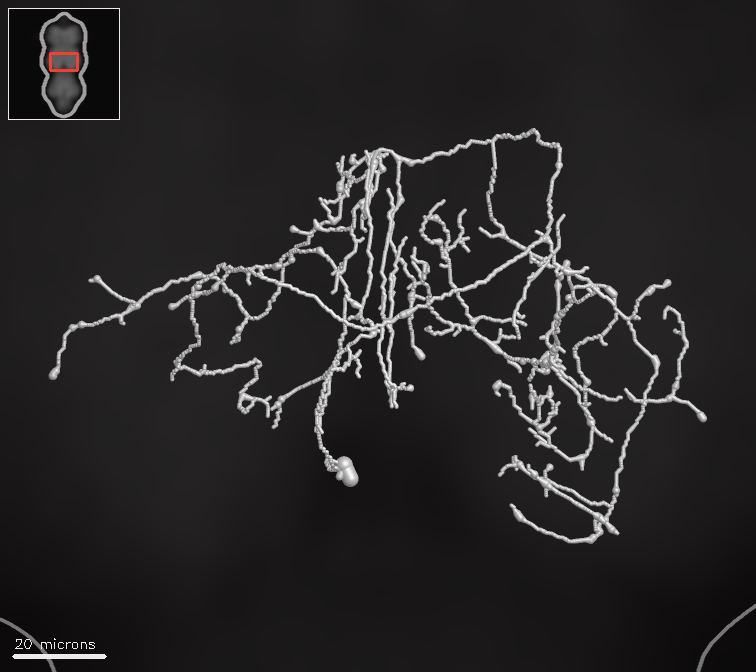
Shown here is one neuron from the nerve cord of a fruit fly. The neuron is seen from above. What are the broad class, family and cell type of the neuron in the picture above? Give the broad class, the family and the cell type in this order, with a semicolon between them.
nerve-cord intrinsic neuron; hemilineage 12B; IN12B029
